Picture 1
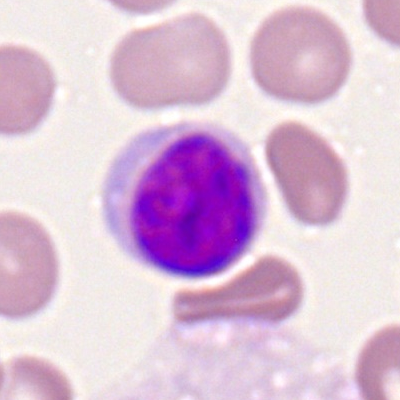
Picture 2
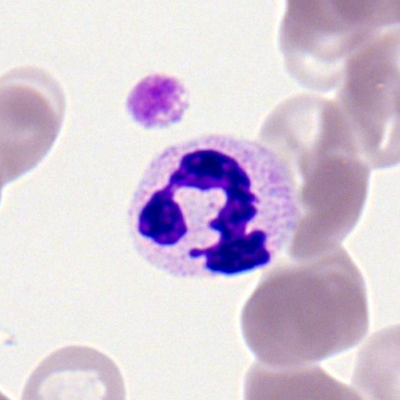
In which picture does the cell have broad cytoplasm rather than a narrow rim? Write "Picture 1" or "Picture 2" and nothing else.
Picture 2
